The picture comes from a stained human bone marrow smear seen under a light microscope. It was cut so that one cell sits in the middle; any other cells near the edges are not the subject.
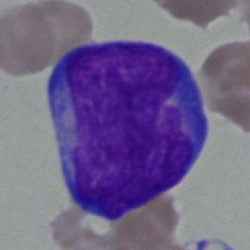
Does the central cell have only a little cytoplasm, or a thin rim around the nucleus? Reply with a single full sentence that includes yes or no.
Yes, it is a narrow rim of cytoplasm that surrounds the nucleus.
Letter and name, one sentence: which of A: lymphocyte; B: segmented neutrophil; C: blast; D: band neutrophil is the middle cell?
Option C is correct, and the cell in the centre is a blast.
